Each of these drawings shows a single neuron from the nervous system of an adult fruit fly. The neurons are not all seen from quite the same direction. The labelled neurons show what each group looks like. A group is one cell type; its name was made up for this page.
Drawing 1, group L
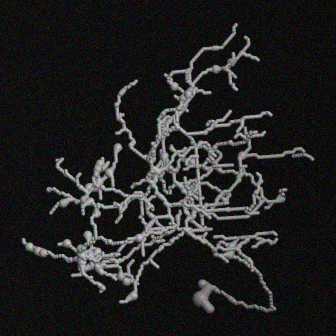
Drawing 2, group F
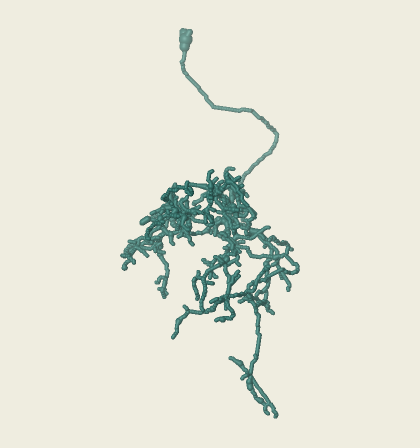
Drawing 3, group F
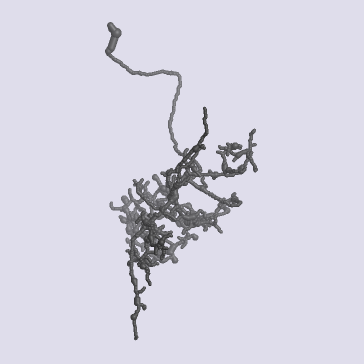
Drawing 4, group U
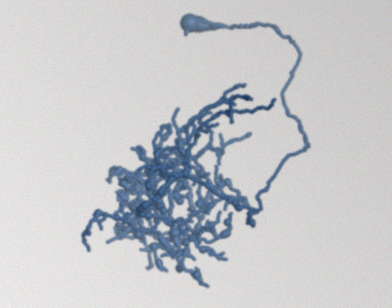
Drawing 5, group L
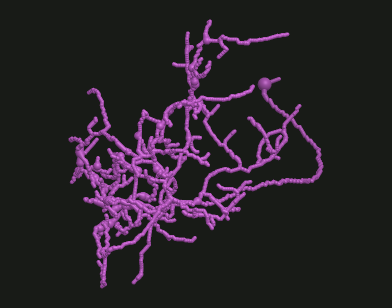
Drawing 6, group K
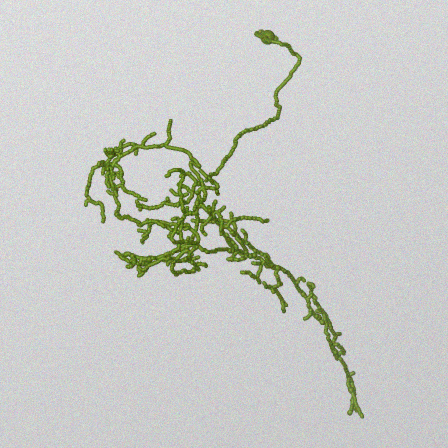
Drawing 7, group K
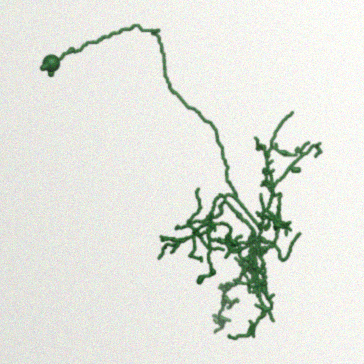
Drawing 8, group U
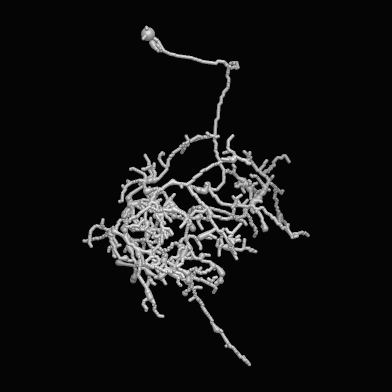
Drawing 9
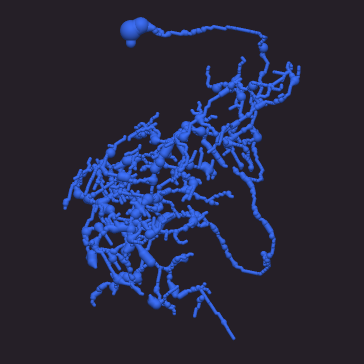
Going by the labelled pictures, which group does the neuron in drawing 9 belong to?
group U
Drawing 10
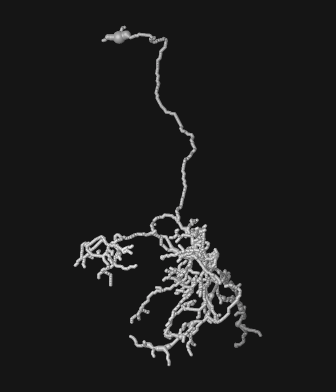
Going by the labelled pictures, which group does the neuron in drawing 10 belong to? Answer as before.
group K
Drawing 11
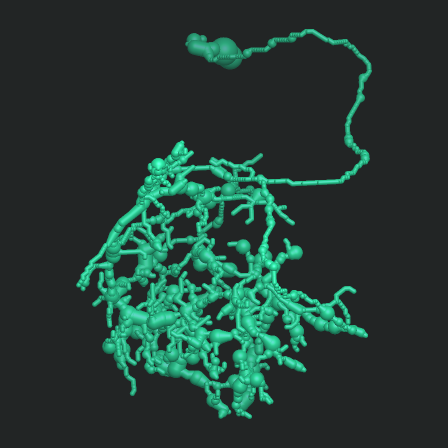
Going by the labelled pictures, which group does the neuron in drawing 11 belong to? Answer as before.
group U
